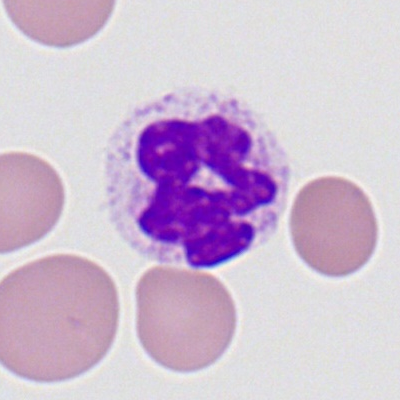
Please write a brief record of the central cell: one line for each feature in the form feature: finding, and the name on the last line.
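Nucleus: see how it divides into several lobes, all joined together
Lobes: curving gently around a small pale space near the centre
Nucleoli: none to be found, however closely you look
Cytoplasm: a moderate rim, pale lilac-pink, around the nucleus
Name: segmented neutrophil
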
